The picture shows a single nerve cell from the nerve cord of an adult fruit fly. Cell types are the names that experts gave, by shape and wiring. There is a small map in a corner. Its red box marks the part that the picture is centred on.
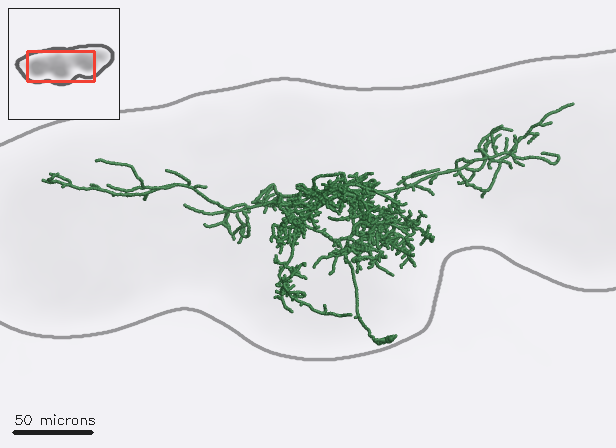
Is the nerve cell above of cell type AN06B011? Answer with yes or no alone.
no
